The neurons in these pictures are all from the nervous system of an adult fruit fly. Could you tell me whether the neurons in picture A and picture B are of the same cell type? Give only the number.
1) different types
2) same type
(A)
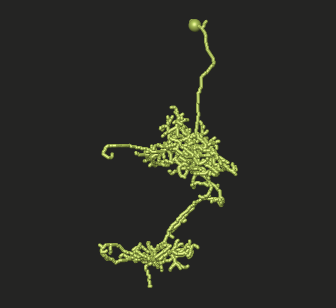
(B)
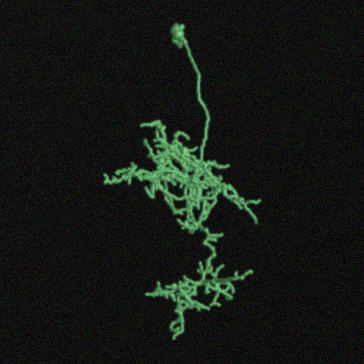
2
